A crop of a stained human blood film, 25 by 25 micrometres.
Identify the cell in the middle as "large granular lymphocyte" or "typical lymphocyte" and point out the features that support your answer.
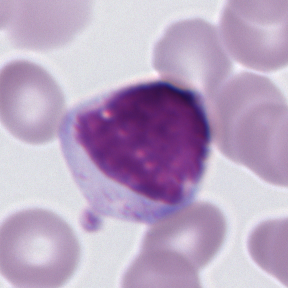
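This is a large granular lymphocyte. The deciding point is the cytoplasm: pale blue-grey, it forms a crescent mainly along the lower left side, while the nucleus, lying toward the upper right, fills about 70% of the cell's area.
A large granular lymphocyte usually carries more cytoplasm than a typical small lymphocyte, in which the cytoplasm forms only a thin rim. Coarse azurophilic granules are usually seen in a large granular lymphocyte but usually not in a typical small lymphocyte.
In this cell the cytoplasm holds only a few fine purplish specks. The chromatin stains dark purple and looks dense, and the nucleus is about 11 micrometres across. A small round bleb also projects from the lower left edge of the cell.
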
